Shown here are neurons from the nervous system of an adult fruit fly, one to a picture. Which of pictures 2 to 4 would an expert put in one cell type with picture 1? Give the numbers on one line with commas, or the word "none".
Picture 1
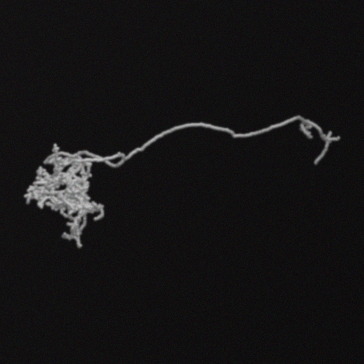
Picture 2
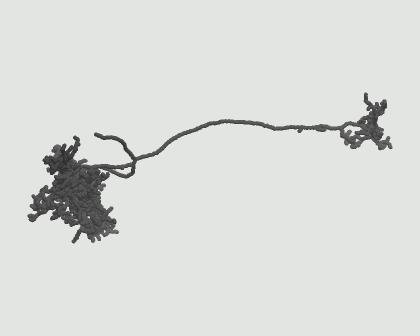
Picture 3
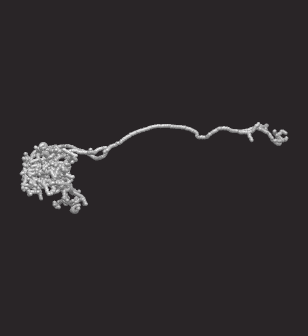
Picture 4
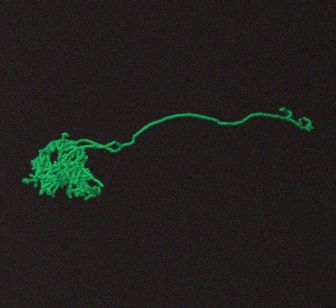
3, 4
